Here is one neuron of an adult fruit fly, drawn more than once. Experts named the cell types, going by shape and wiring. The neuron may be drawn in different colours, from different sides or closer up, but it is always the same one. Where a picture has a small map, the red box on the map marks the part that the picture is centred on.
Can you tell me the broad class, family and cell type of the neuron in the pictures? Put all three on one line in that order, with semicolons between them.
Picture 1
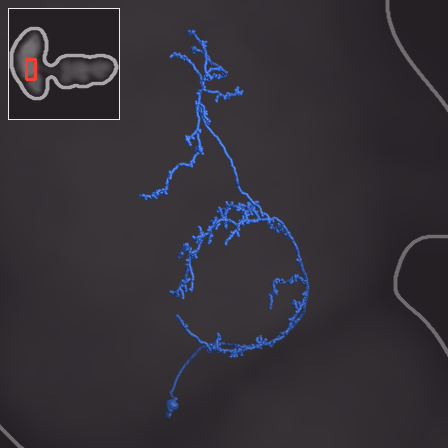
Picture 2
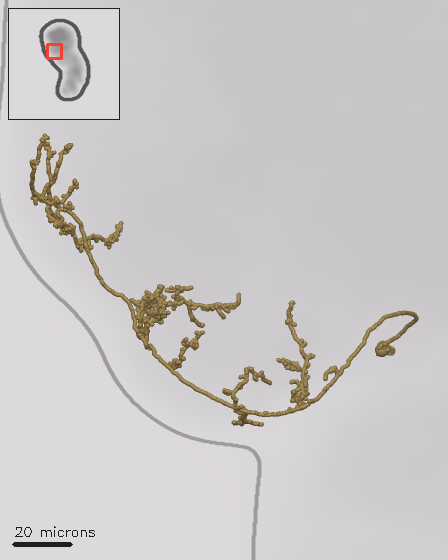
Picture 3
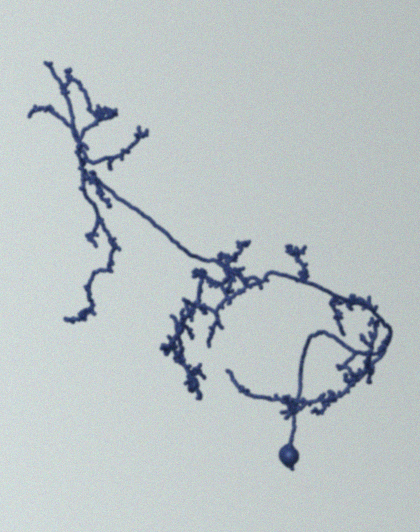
central-brain intrinsic neuron; hemilineage LHa3; LHAV3a1_b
